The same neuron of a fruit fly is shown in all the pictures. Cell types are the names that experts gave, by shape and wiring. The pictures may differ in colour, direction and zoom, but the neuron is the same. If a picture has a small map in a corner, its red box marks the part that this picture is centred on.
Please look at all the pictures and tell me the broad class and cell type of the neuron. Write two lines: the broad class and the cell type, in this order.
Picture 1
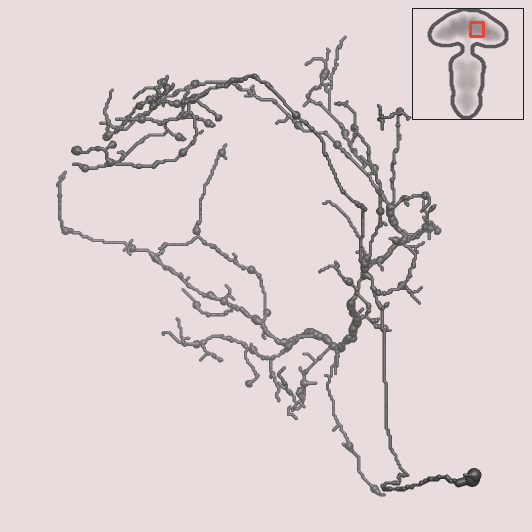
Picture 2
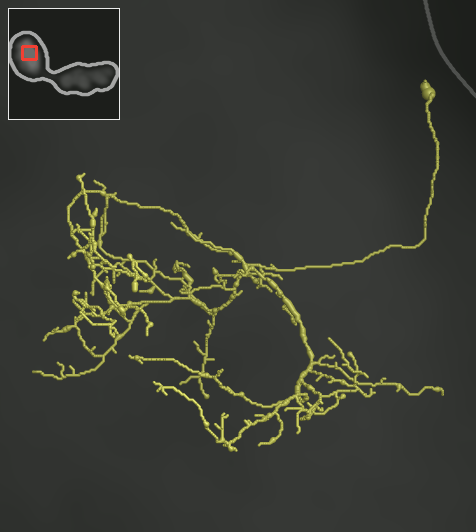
central-brain intrinsic neuron
PVLP209m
